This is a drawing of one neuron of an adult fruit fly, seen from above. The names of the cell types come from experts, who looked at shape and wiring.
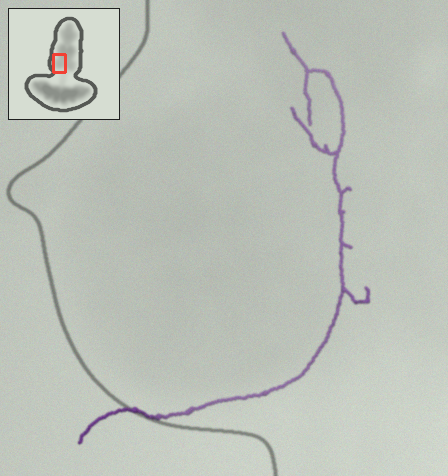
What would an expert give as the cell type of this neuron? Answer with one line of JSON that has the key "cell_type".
{"cell_type": "SNta33"}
